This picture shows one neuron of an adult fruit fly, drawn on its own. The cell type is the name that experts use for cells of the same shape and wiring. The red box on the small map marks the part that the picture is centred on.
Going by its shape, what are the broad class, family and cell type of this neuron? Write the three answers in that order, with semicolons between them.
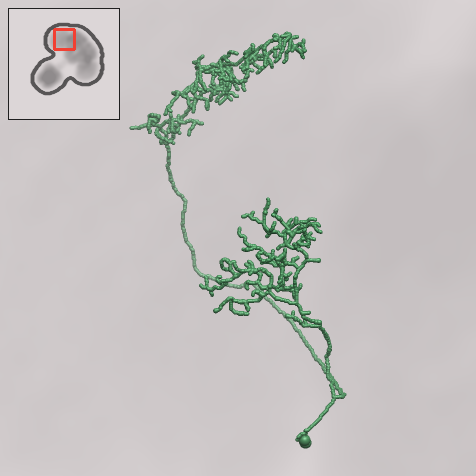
optic-lobe intrinsic neuron; MeLo; MeLo13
